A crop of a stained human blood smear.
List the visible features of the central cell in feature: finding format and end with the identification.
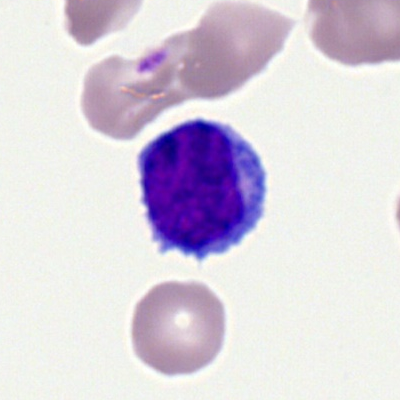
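Shape: roughly round, the edge slightly ragged
Projection: small and pointed, on the lower edge
Nucleus: fills most of the cell
Cytoplasm: a scant blue rim
Cell: lymphocyte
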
